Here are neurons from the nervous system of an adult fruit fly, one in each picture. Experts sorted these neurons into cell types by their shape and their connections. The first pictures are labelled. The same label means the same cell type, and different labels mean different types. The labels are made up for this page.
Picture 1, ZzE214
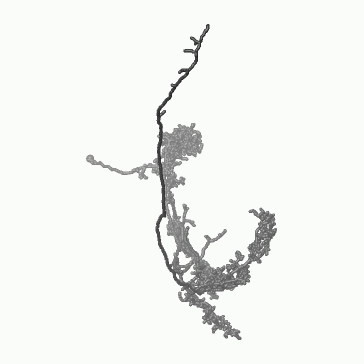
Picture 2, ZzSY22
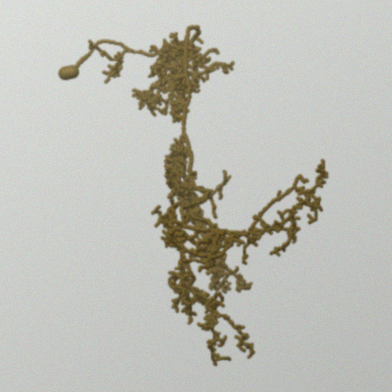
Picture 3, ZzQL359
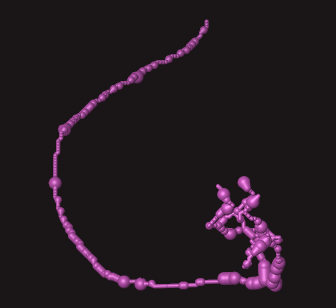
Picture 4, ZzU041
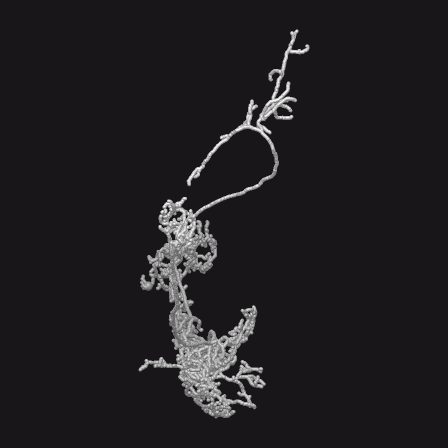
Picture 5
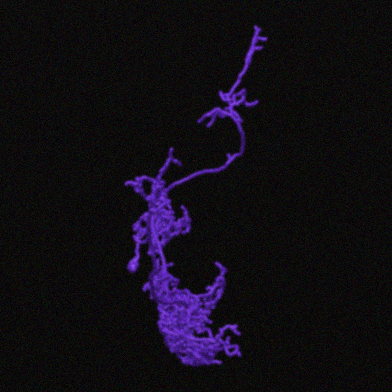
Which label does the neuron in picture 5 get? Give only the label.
ZzU041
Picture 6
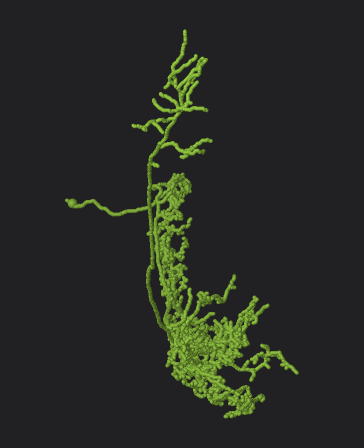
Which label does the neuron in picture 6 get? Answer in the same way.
ZzE214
